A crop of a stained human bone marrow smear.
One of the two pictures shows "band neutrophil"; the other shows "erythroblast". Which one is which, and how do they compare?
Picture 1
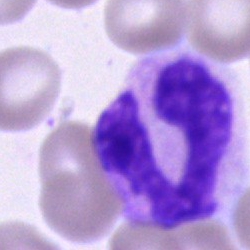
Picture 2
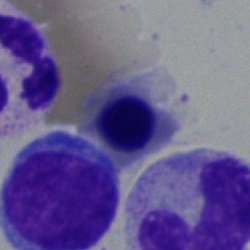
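Let's start with the names: picture 1 holds a band neutrophil, picture 2 an erythroblast. First the band neutrophil's nucleus: a thick band bent into a U opening toward the top, with pale lilac cytoplasm filling the curve.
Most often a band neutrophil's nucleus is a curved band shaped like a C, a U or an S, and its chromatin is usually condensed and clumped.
Here the chromatin is dark purple and coarsely clumped. Now the erythroblast: uniformly very dark, dense chromatin with no visible pattern, ringed by a moderate rim of pale greyish-blue cytoplasm without granules.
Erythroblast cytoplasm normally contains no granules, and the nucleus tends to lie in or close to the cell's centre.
In this one the nucleus sits off-centre, with more cytoplasm on its right side than its left. The outlines differ too: roughly round without projections in the band neutrophil, irregular and angular in the erythroblast. Neither nucleus shows a nucleolus.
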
